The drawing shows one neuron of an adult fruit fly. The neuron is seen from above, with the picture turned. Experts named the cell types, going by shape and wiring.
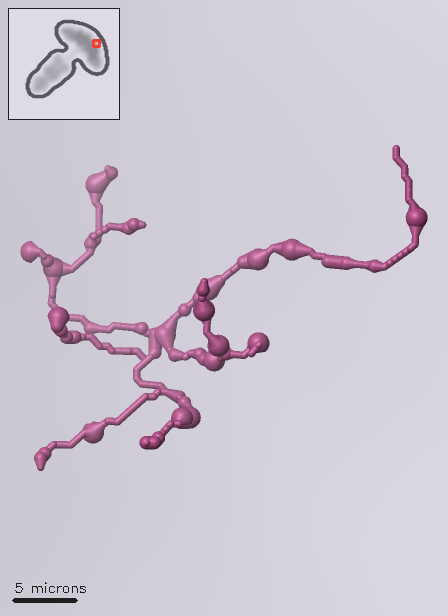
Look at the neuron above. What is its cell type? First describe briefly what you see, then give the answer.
It is in the brain and does not reach the nerve cord. No cell body is drawn. From left to right in the picture it spans about 30 microns. Its broad class is sensory neuron entering the brain. Its cell type is ORN_VL1.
